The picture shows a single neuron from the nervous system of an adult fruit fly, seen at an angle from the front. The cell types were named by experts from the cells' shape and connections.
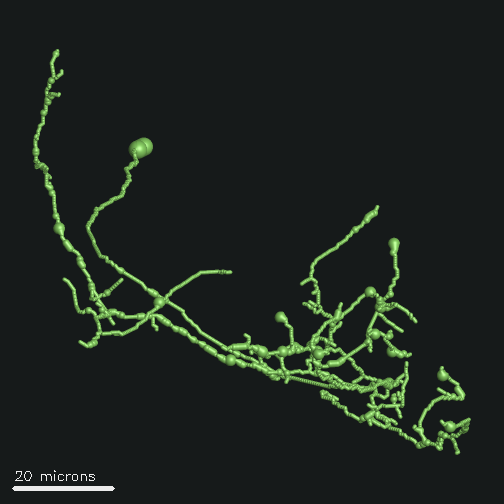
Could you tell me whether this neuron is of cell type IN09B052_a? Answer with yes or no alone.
yes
